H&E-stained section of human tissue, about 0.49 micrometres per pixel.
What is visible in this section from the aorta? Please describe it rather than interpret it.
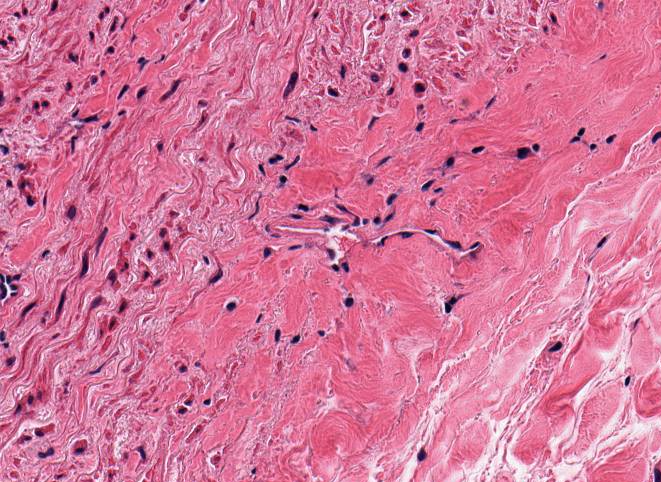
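It's all densely packed eosinophilic collagen fibres across the whole field. Over on the left they take a wavy course. You'll see scattered fibroblasts with dark, spindle-shaped nuclei tucked between the fibres, and there are more nuclei in the left half than in the right.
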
